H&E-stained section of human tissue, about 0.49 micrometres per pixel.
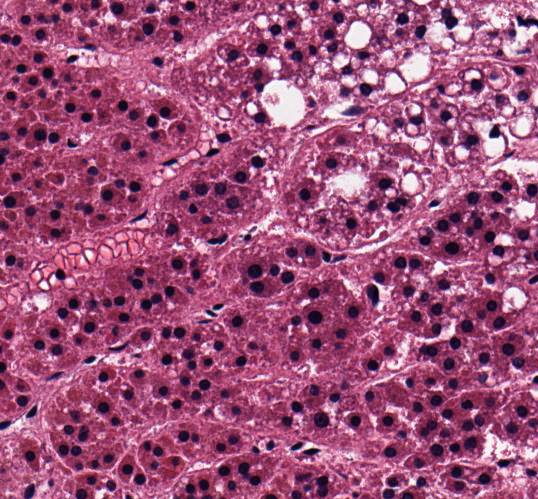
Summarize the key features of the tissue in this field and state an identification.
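In the lower and left parts, most cells seem to have abundant, granular, pink cytoplasm. Toward the upper right, cells hold clear cytoplasmic vacuoles of varying size. Flattened, elongated dark nuclei dot the septa between nests. No gland lumens form here. This is adrenal gland.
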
